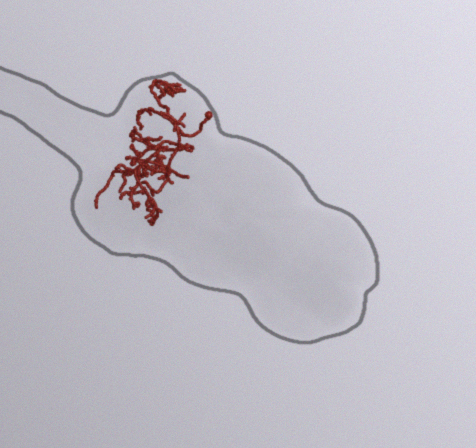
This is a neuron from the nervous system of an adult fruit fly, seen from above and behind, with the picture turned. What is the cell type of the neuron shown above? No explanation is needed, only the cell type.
IN03A028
